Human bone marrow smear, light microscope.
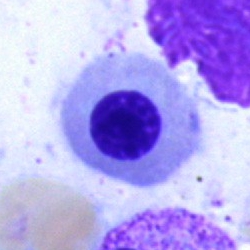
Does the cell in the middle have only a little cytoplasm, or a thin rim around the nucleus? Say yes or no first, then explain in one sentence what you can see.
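No. The cytoplasm forms a wide rim all round the nucleus.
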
